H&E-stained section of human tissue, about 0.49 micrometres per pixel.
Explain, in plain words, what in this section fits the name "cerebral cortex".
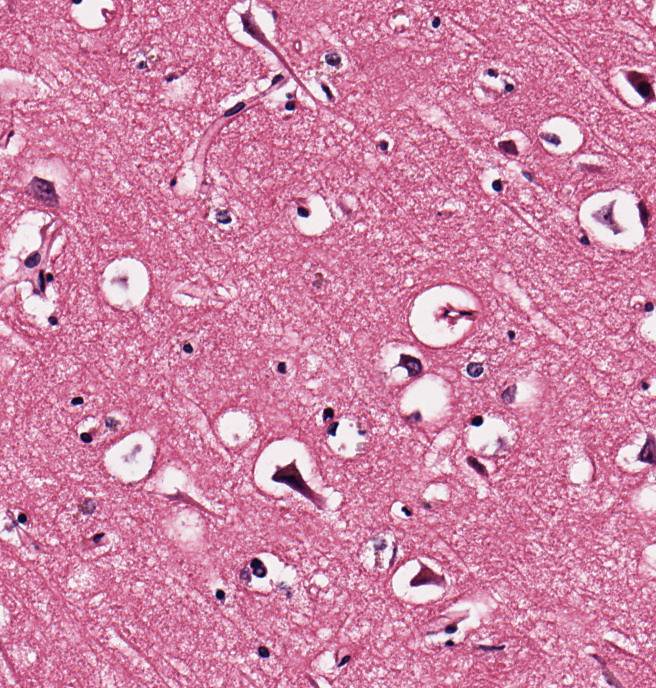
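This is cerebral cortex. A pink, finely fibrillary and finely vacuolated neuropil fills the whole field, with cells scattered singly through it.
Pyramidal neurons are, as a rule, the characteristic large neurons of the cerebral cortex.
In keeping with that shape, several of the dark neurons here, for example in the lower centre, are triangular with a single tapering process. Many neurons across the field have shrunken, angular, darkly stained cell bodies. Small round dark nuclei with little visible cytoplasm are scattered throughout, several lying at the rims of the clear spaces around neurons.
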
